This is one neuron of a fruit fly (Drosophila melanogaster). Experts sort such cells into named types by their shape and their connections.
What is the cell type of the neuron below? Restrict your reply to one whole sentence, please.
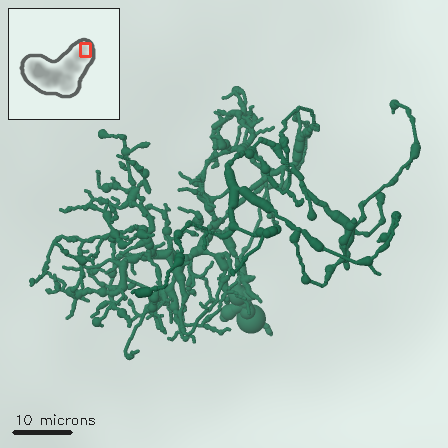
This neuron represents the cell type INXXX334.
